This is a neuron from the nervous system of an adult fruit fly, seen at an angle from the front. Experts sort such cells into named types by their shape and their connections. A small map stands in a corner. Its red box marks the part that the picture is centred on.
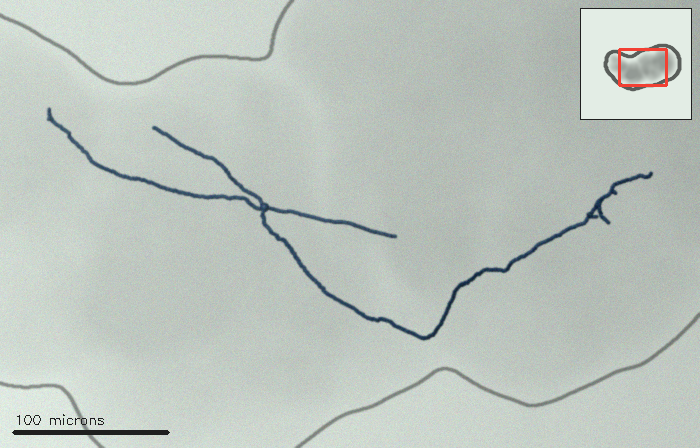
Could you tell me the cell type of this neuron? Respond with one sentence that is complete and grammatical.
This neuron is assigned to the cell type SApp10.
